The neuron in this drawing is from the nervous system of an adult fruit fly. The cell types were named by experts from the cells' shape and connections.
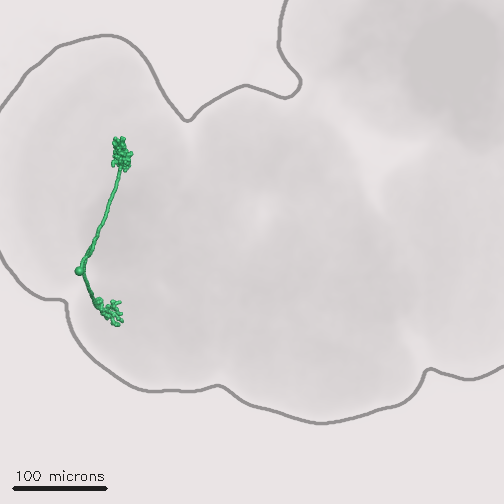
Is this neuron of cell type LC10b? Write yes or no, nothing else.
no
